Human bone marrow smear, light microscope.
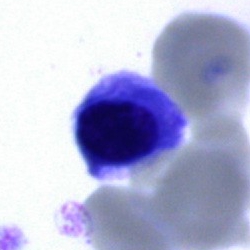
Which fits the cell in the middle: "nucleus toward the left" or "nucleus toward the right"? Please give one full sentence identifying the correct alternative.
What lies to the right of the nucleus is most of the cytoplasm.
